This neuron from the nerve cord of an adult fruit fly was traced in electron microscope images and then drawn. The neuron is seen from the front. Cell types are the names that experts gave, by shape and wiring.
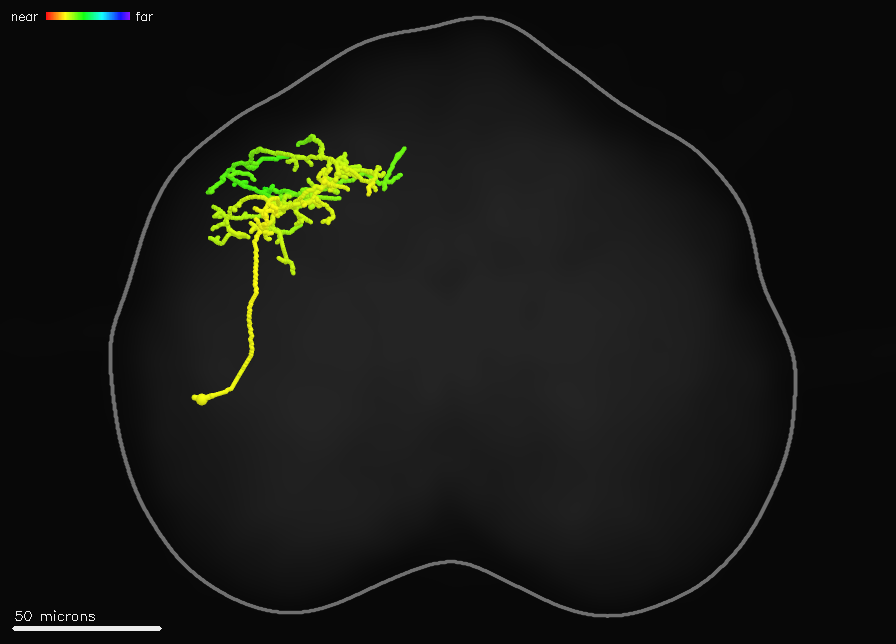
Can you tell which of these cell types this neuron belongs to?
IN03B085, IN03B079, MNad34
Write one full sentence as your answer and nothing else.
The type assigned to this neuron is IN03B085.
